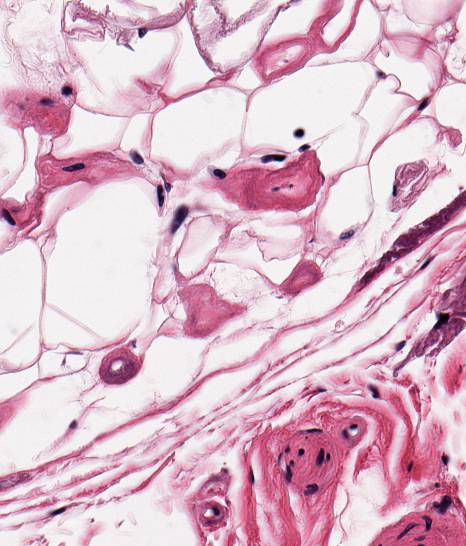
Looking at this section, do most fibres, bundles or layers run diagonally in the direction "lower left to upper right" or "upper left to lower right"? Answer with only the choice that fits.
Lower left to upper right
